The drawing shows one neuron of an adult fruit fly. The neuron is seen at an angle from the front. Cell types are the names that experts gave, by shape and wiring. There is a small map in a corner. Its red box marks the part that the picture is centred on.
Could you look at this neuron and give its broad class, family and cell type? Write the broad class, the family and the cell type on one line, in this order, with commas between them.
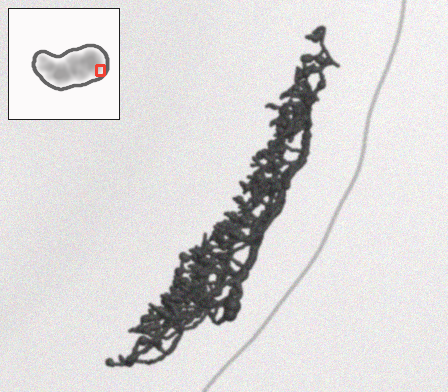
optic-lobe intrinsic neuron, Dm, Dm6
